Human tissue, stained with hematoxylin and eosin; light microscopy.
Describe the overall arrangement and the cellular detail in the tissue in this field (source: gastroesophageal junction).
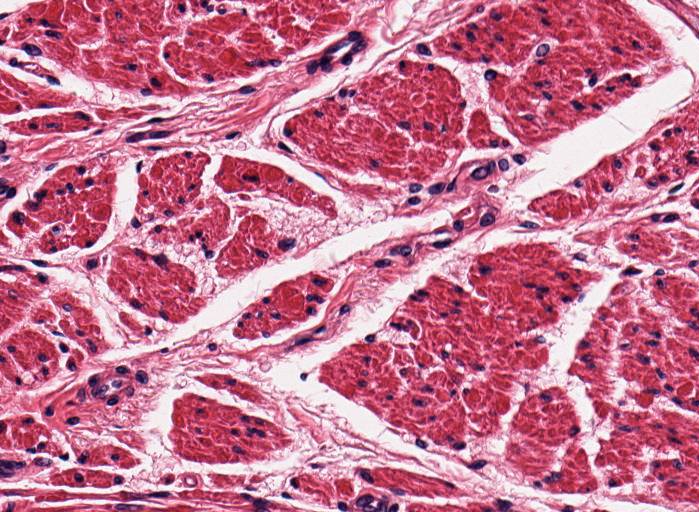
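Taking the plane of section first, most muscle cells within the bundles are cut across and appear as small rounded or polygonal profiles. As for their nuclei, these are small, dark and rounded, and many sit in the centre of the cell profile. The cytoplasm stains deep red with eosin. Finally, the septa between bundles are loose, wavy connective tissue with elongated dark nuclei.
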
